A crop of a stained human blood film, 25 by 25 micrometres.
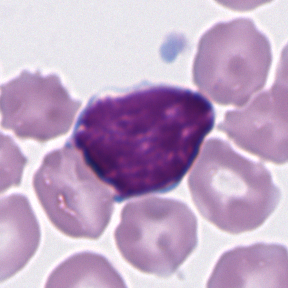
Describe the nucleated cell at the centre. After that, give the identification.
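Only a very thin rim of cytoplasm is visible around the nucleus, and that rim is pale blue. Neither granules nor vacuoles are seen in the cytoplasm. Answer: a typical lymphocyte.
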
